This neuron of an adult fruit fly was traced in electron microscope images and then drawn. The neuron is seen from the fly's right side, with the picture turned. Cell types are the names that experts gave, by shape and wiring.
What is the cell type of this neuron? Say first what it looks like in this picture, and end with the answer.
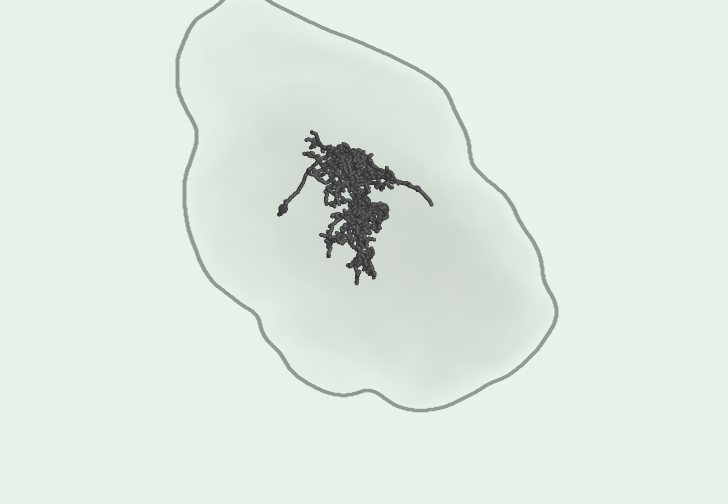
As drawn here it is about as wide as it is tall. This is a central-brain intrinsic neuron. Its cell type is PS308.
